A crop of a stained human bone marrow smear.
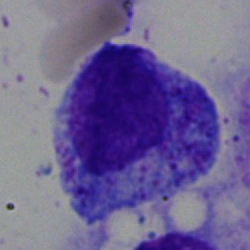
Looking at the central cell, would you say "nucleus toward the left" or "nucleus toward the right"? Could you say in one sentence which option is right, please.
The nucleus of this cell lies toward the left.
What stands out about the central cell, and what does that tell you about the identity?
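Outline roughly round. Nucleus dark purple, much darker than cytoplasm. No distinct nucleolus visible. Purple granules scattered throughout cytoplasm. Cell: promyelocyte.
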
